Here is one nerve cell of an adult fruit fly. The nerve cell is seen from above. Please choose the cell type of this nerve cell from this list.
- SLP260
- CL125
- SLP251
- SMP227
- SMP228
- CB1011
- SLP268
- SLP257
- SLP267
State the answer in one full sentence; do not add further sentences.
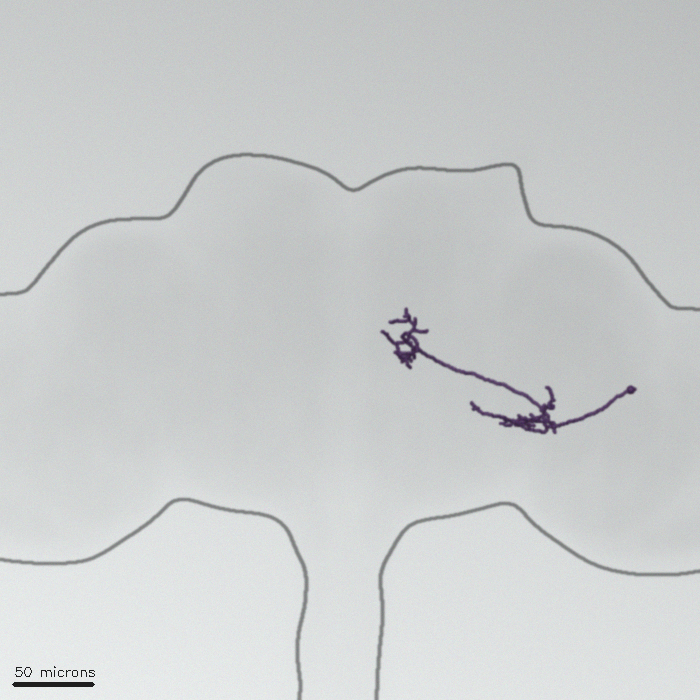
To this nerve cell applies the cell type name CB1011.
